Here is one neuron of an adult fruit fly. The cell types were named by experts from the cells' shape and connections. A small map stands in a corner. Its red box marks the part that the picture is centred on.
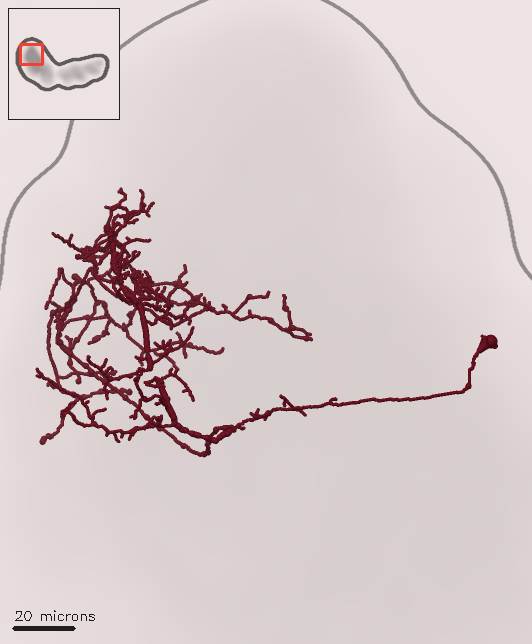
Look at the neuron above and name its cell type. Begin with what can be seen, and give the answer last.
The cell body is on the right of the picture. From left to right in the picture it spans about 150 microns. Dozens of branch ends can be seen. Its broad class is central-brain intrinsic neuron. It is of cell type aIPg5.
